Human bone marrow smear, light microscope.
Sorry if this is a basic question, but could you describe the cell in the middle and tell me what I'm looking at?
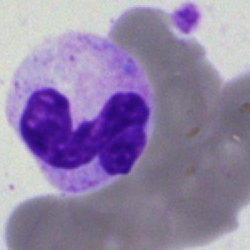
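Round cell, this one. Its nucleus bends into two broad lobes joined by a thick band, with dense, dark purple chromatin. Plenty of pale lilac-pink cytoplasm around it. So, a segmented neutrophil.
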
